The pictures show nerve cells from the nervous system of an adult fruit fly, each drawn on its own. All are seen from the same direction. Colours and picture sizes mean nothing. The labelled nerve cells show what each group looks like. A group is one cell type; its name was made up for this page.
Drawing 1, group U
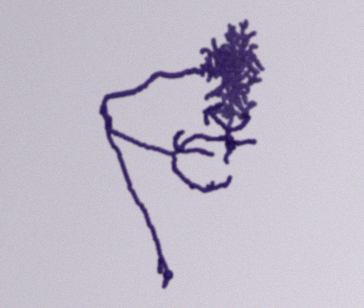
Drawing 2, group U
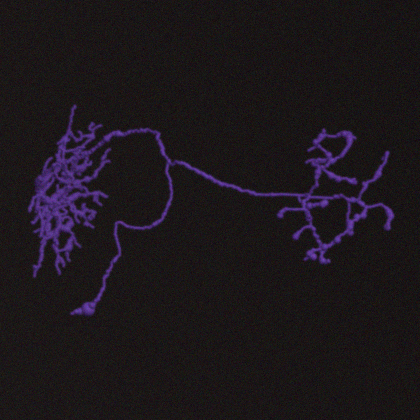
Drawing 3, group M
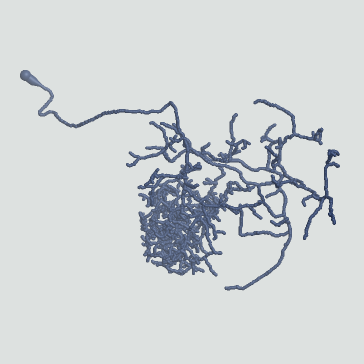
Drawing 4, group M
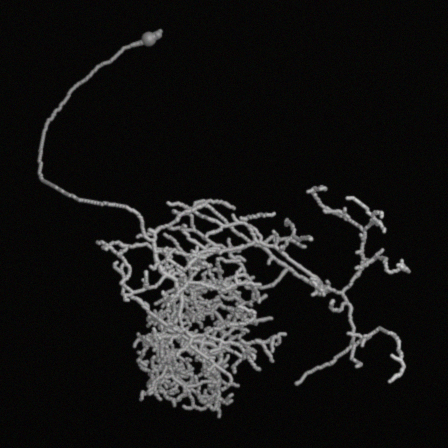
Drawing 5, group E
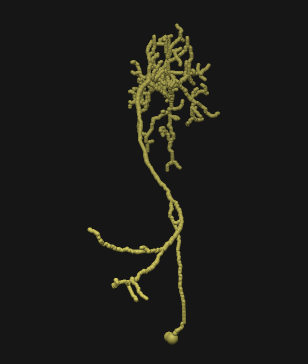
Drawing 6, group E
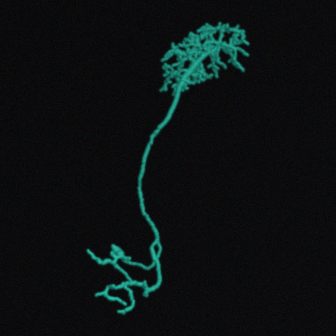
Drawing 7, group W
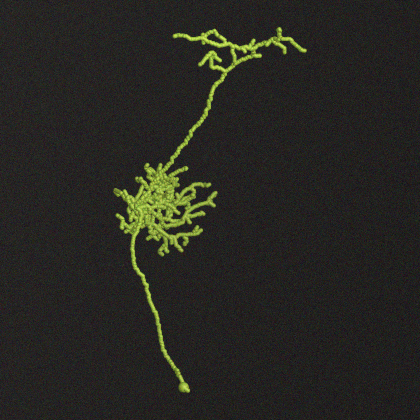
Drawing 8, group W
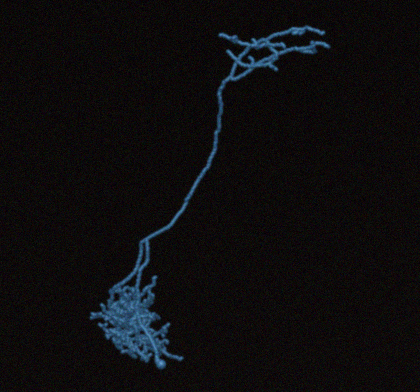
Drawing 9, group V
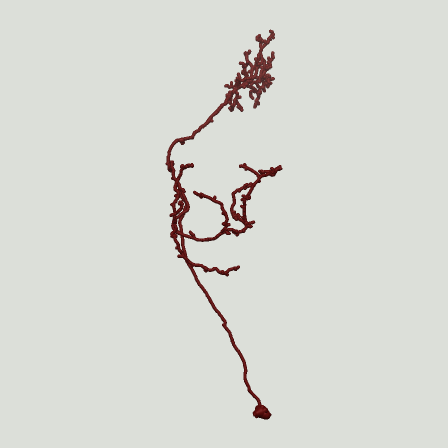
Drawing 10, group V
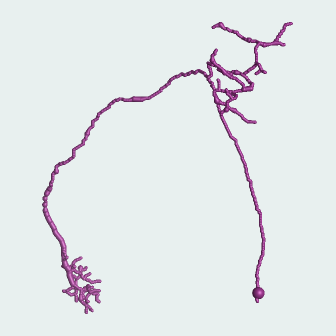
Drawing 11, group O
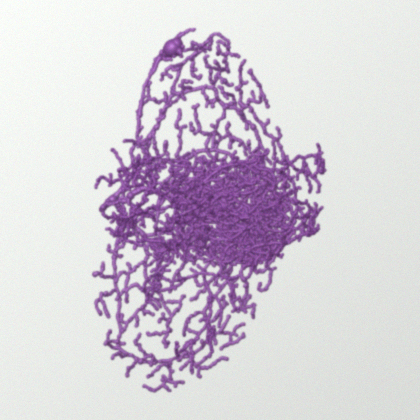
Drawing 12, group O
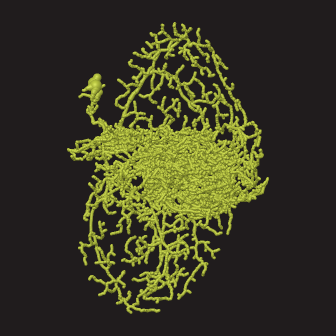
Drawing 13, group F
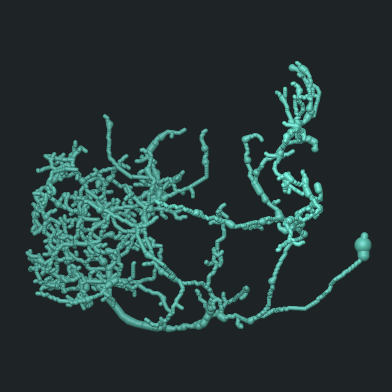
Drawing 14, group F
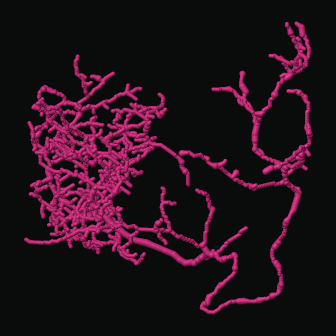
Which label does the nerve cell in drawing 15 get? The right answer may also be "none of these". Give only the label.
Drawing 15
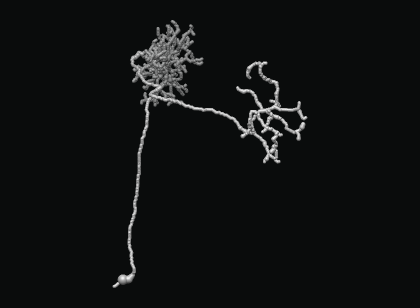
group U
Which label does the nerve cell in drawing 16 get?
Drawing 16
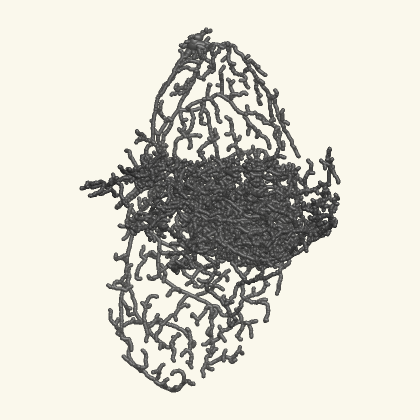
group O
